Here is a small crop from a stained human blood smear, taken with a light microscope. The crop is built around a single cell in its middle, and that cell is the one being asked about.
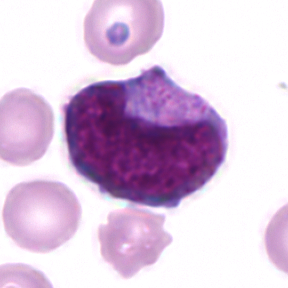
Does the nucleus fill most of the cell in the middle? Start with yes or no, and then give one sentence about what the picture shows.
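Yes. The nucleus fills most of the cell, leaving little cytoplasm.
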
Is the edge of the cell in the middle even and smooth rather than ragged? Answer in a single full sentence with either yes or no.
No, a smooth outline is not present; the cell's edge is rough.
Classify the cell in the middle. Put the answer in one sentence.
The crop shows an atypical promyelocyte in its centre.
